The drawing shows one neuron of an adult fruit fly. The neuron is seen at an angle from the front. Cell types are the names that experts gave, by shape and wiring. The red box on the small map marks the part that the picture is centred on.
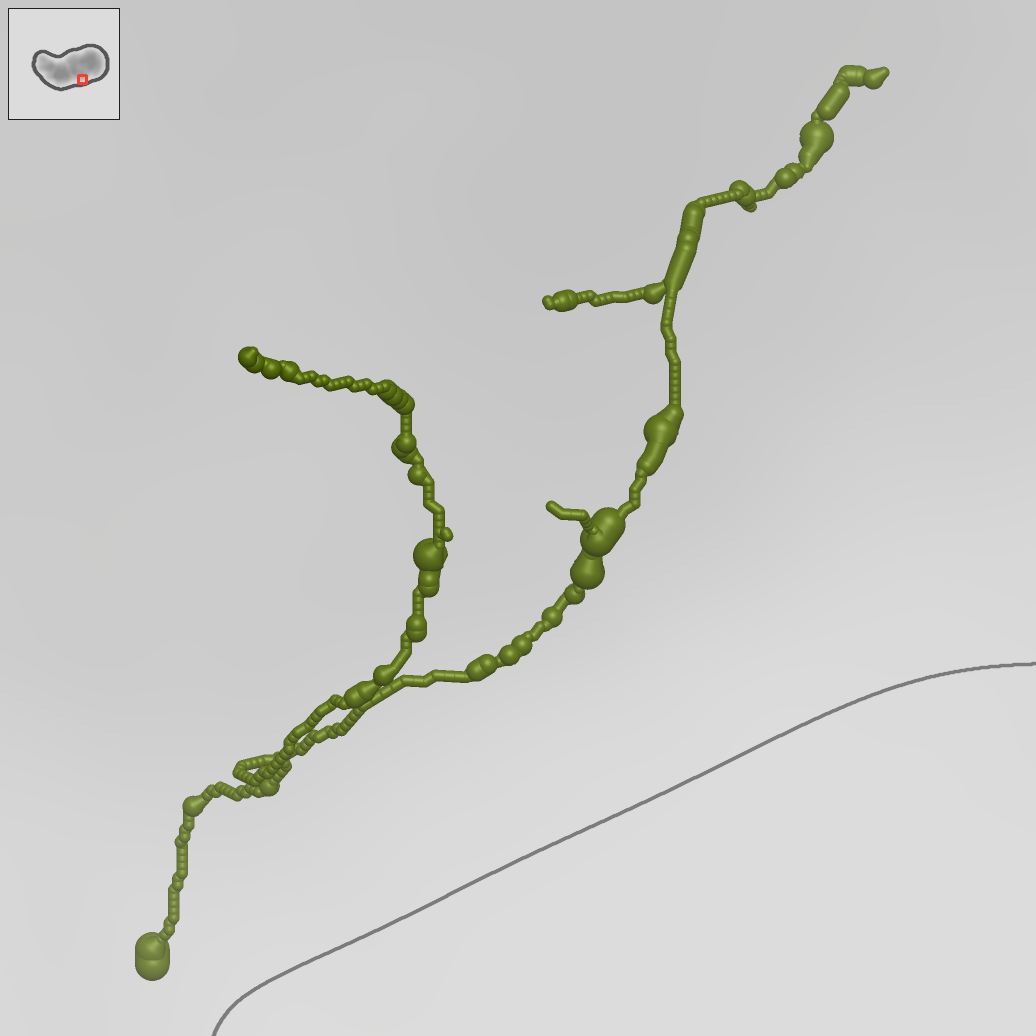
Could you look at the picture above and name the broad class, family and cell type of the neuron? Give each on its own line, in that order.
sensory neuron entering the brain
class mechanosensory
TPMN1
